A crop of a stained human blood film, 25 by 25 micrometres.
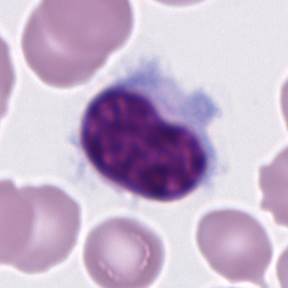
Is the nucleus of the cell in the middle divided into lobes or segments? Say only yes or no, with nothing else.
No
